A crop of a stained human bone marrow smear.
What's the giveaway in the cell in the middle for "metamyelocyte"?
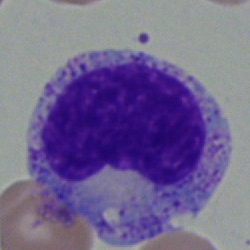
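What goes with a metamyelocyte is mainly the nucleus, indented on its lower side into a kidney shape.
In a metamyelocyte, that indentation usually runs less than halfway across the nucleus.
A pale, granule-poor zone of cytoplasm sits inside the indentation. The cell's outline is roughly round and smooth-edged. The colour is what doesn't match: this cytoplasm is pale grey-blue.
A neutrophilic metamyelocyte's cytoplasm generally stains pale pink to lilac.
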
